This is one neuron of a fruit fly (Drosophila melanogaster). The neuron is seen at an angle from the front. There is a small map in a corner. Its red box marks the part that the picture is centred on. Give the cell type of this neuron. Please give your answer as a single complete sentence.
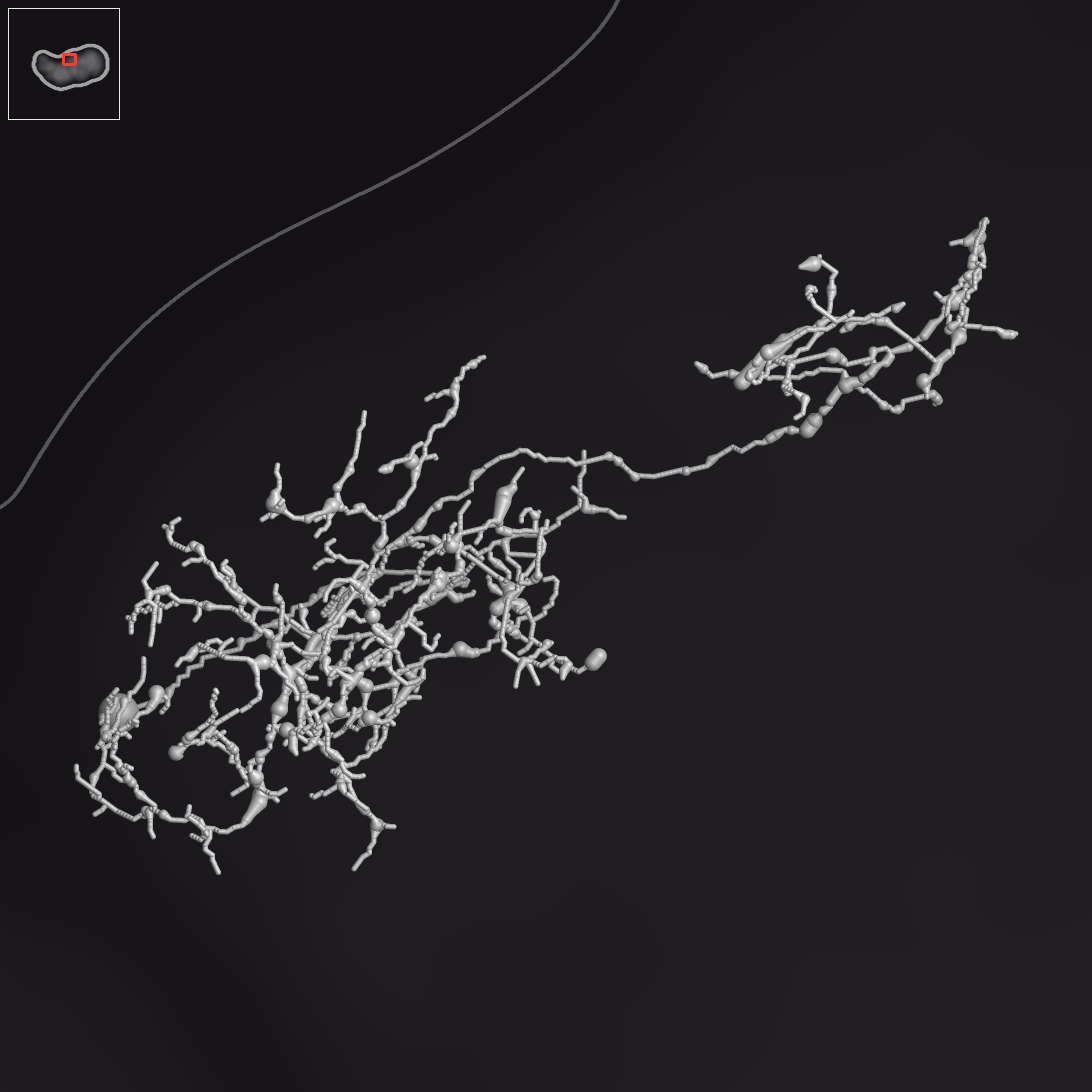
This neuron counts as a member of the cell type LHPV4d10.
